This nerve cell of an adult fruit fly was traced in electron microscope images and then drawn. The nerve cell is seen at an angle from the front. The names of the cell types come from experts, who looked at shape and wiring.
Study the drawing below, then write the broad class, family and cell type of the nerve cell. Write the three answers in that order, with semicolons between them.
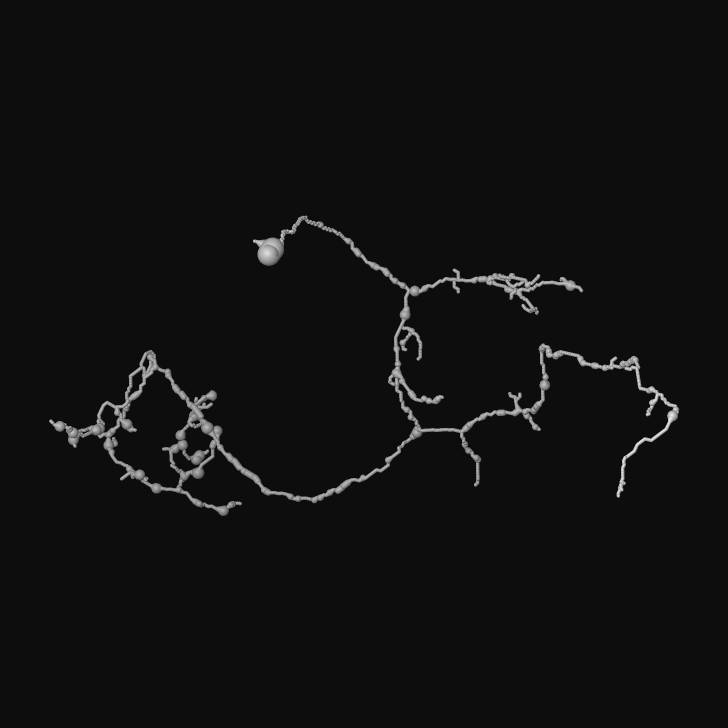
central-brain intrinsic neuron; hemilineage SMPpd1; CB2720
